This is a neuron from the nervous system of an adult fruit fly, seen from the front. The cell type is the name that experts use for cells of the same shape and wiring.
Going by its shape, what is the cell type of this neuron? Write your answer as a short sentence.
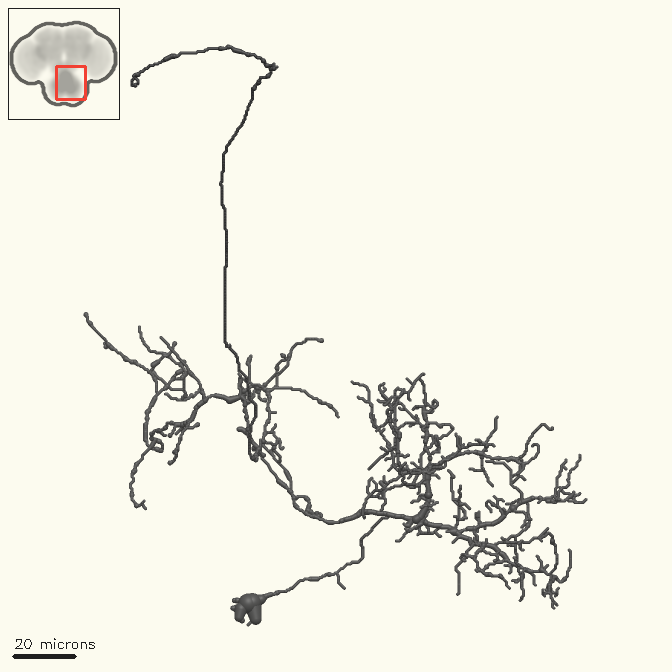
The cell type is AN05B104.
